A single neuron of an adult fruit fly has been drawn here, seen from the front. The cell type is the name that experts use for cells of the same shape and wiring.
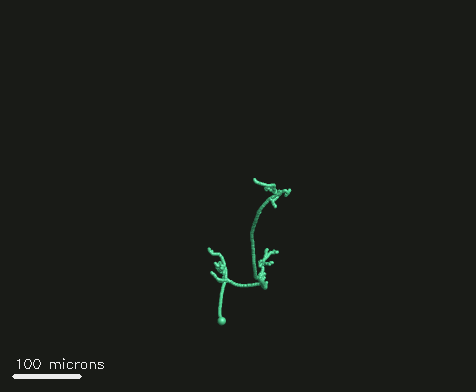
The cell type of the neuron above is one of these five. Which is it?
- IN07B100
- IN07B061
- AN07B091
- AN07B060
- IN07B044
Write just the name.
AN07B091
